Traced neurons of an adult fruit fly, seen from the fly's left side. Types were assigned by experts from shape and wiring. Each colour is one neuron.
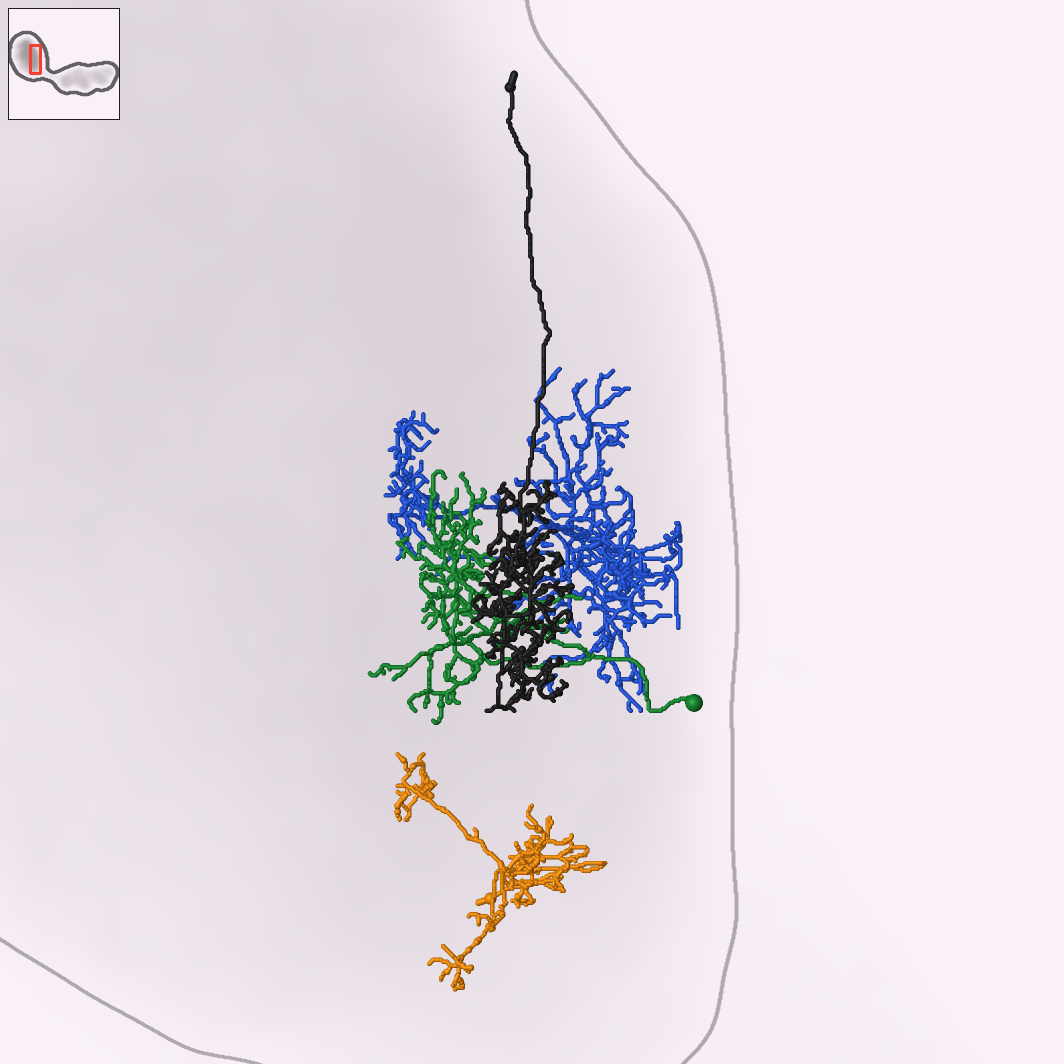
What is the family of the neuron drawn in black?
Pm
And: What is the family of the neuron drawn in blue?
TmY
